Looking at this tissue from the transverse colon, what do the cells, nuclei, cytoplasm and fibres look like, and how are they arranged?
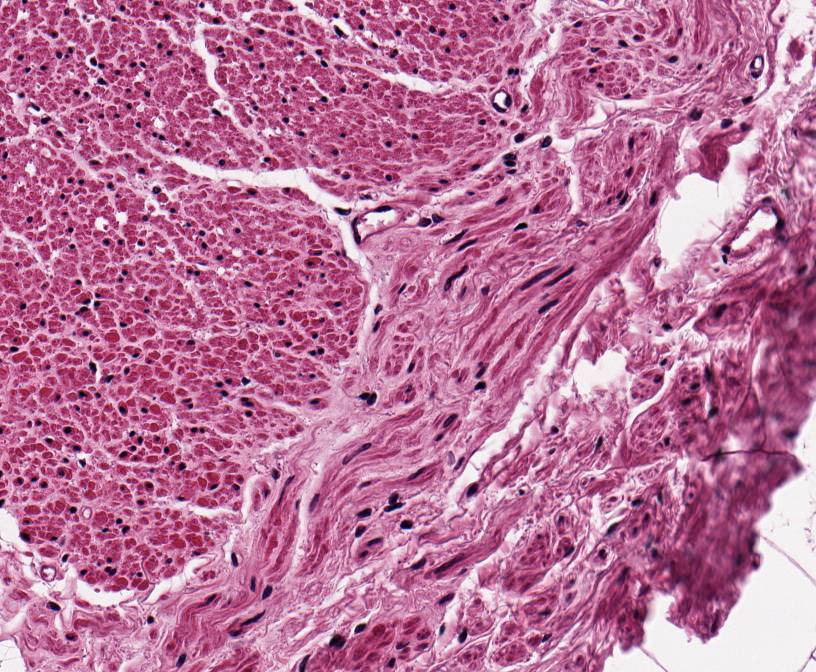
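A large compact block of tissue, cut in cross-section, occupies the upper left half of the field. It consists of small, tightly packed, deeply eosinophilic round-to-polygonal profiles with scattered dark nuclei. Through the centre, a band of lengthwise-cut fibres with elongated wavy nuclei runs diagonally from lower left toward upper right. Near the top centre, where block and band meet, lie small thin-walled vessels with open lumens.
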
